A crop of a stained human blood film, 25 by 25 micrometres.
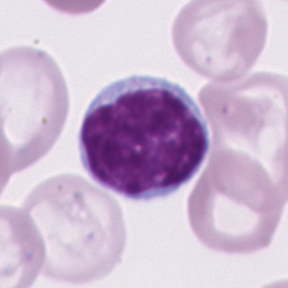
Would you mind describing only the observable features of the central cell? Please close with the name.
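Outline: round, smooth; cell about 11 micrometres across. Nucleus: roughly round, not lobed, about 10 micrometres across, filling about 80% of the cell's area; no distinct nucleoli visible. Cytoplasm: thin pale blue rim, widest along the top. Identification: typical lymphocyte.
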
